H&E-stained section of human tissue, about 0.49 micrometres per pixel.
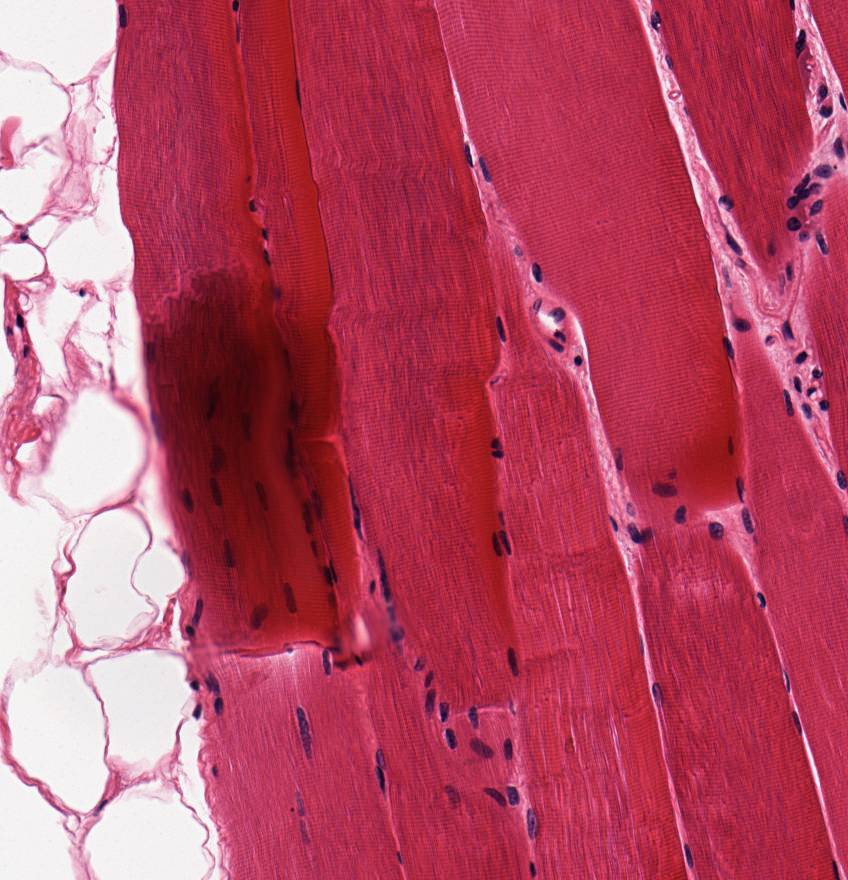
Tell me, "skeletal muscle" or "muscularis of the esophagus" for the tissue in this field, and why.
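It is skeletal muscle, not muscularis of the esophagus. The fibres show fine cross-striations.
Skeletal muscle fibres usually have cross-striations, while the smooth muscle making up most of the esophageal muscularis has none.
Their elongated dark nuclei lie at the fibre edges, not centrally.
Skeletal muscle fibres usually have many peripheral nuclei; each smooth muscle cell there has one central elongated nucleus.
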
